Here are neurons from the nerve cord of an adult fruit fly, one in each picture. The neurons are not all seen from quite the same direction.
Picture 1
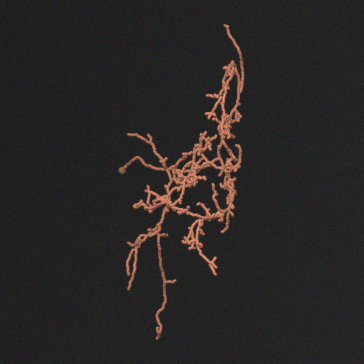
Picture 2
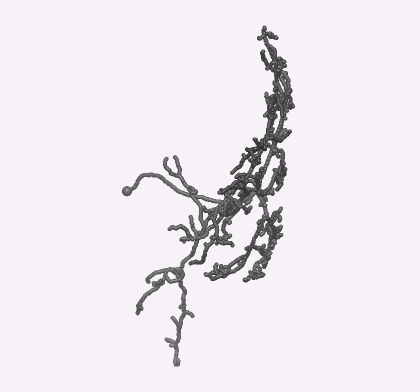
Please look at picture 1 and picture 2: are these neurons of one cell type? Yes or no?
yes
